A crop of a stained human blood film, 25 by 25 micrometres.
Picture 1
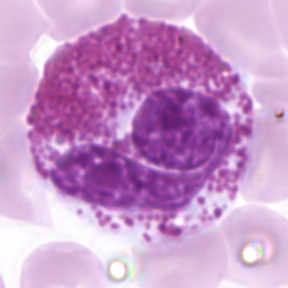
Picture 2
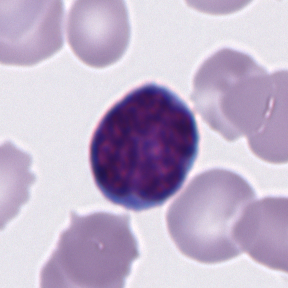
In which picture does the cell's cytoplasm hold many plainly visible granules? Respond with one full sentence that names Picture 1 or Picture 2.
The cell seen in picture 1 shows many visible granules in its cytoplasm.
